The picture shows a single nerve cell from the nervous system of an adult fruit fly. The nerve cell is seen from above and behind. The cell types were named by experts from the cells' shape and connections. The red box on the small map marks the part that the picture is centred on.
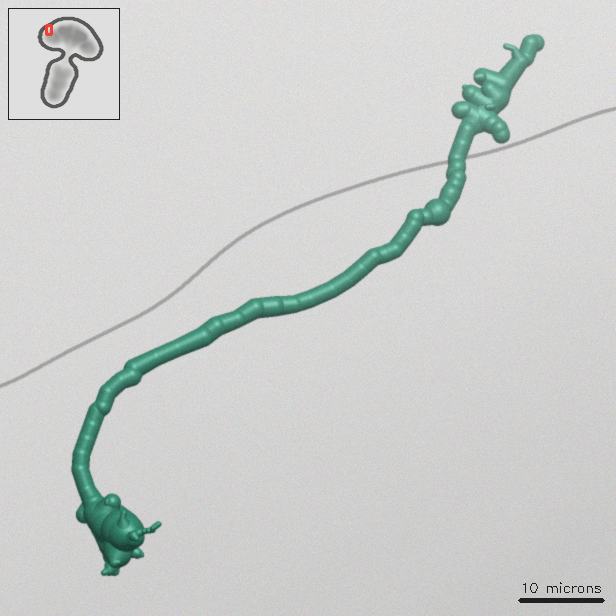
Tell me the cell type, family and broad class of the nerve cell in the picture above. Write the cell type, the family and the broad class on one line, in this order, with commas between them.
L2, L, optic-lobe intrinsic neuron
